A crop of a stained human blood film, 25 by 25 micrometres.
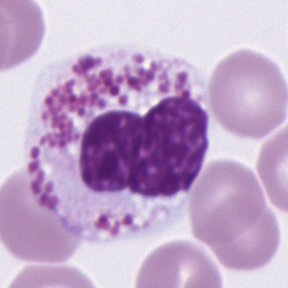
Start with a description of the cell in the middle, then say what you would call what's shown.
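First, the cytoplasm: very pale, almost colourless. Second, what it holds: round dark purple granules, most crowded in the upper left part of the cytoplasm. Third, the nucleus: not covered by the granules. Last, the name: eosinophil.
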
